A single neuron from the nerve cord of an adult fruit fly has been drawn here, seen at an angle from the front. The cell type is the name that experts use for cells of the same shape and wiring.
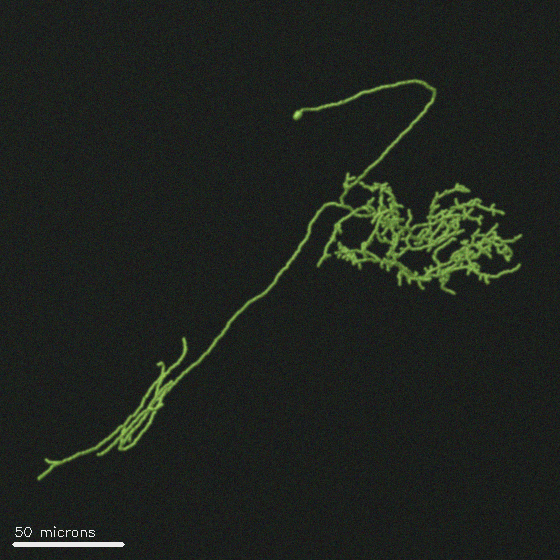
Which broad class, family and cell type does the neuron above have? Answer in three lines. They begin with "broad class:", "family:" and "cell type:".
broad class: nerve-cord intrinsic neuron
family: hemilineage 23B
cell type: IN23B090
